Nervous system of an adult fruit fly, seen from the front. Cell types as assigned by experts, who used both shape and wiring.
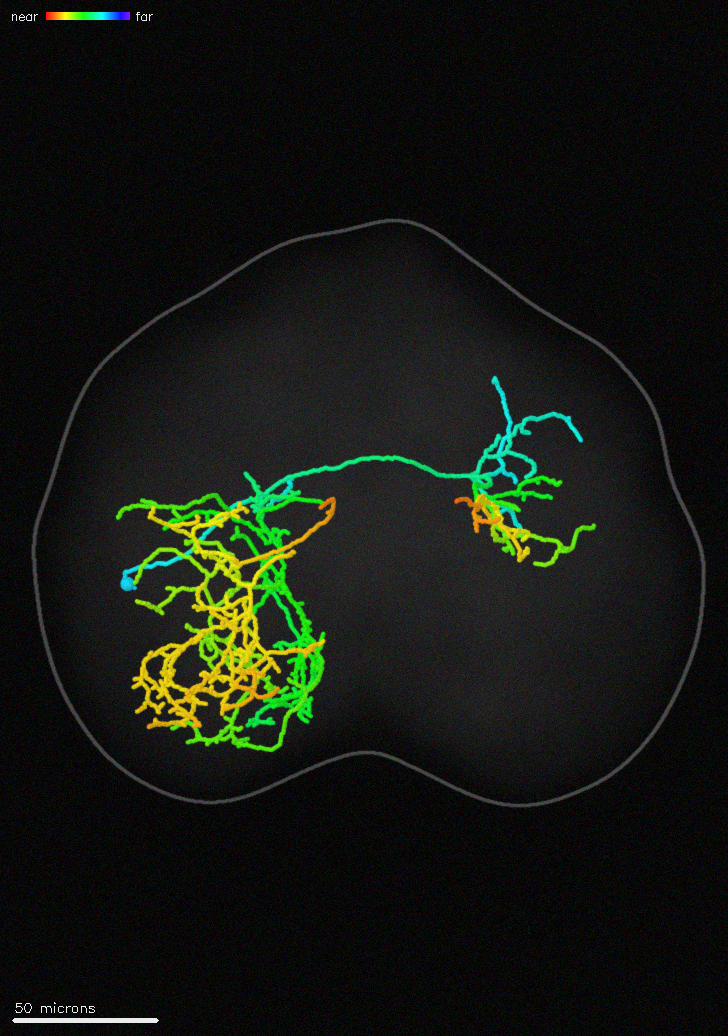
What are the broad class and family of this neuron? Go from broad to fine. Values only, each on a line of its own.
nerve-cord intrinsic neuron
hemilineage 08B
